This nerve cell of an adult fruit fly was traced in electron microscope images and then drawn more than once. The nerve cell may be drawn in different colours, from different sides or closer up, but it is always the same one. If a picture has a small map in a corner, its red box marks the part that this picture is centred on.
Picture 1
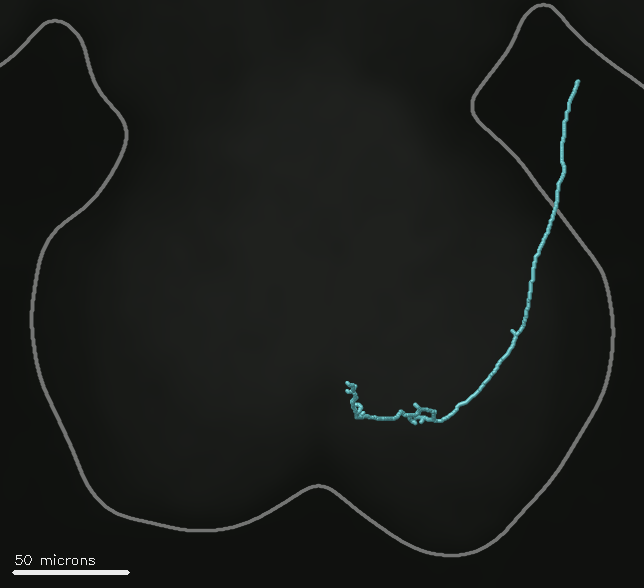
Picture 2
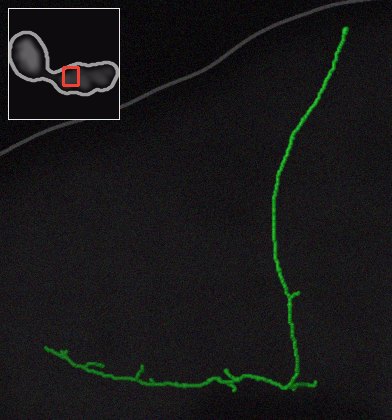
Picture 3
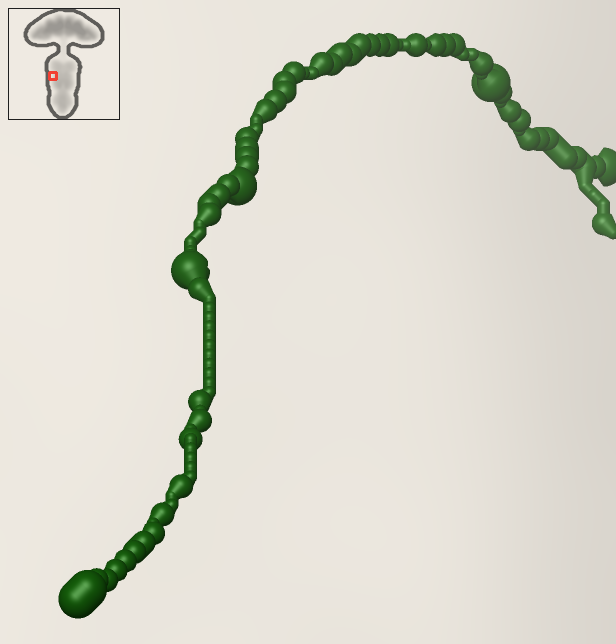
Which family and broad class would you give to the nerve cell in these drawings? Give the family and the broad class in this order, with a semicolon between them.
class mechanosensory tactile; sensory neuron entering the nerve cord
